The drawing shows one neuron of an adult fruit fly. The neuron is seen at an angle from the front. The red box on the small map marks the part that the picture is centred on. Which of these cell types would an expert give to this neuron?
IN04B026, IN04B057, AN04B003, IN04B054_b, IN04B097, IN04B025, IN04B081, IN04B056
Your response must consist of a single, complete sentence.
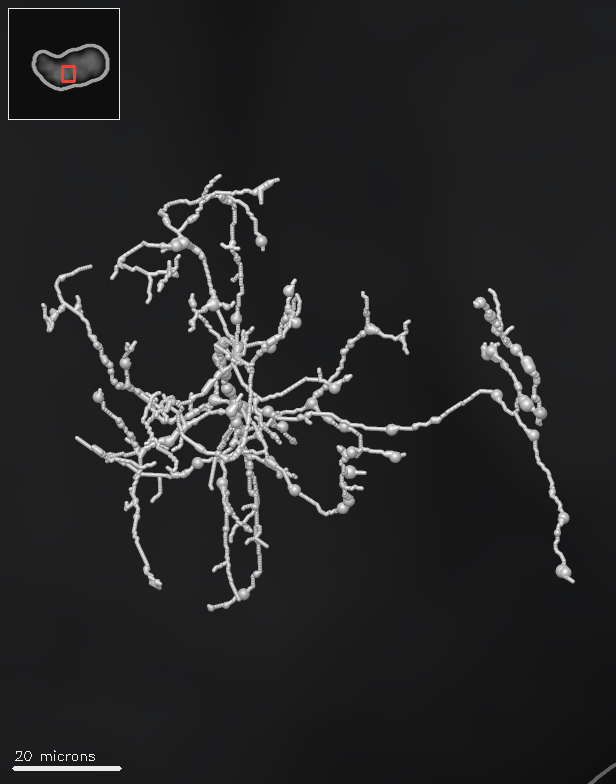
The cell type of this neuron is IN04B081.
